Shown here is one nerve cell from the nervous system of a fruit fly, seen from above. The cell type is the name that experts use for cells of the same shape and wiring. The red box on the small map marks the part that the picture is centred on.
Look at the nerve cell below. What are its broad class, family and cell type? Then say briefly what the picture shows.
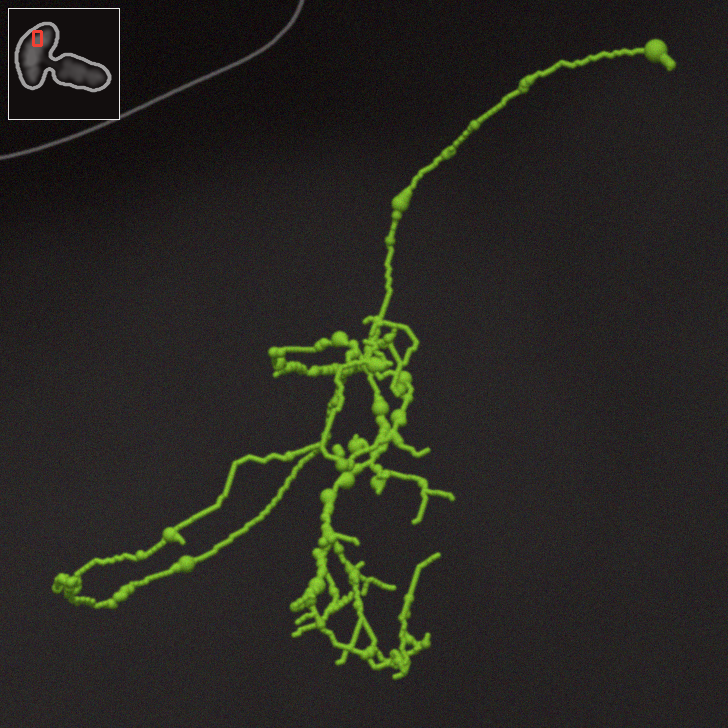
It is a central-brain intrinsic neuron. Its family is hemilineage SLPal1. Its cell type is SLP028. It lies in the brain. The cell body can be seen at the upper right of the picture.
